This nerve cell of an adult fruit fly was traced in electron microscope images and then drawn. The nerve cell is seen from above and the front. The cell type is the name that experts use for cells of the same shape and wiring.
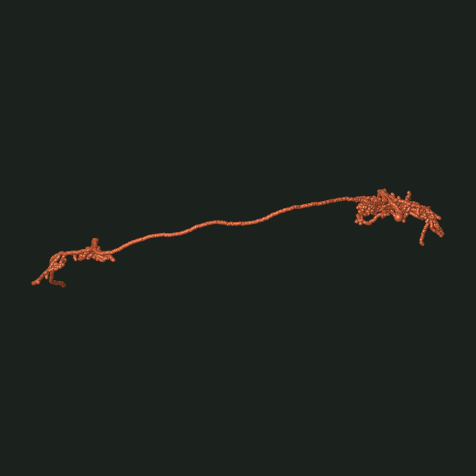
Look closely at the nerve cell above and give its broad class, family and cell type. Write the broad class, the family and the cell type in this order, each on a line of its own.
central-brain intrinsic neuron
hemilineage VLPd&p1_dorsal
PVLP008_a4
